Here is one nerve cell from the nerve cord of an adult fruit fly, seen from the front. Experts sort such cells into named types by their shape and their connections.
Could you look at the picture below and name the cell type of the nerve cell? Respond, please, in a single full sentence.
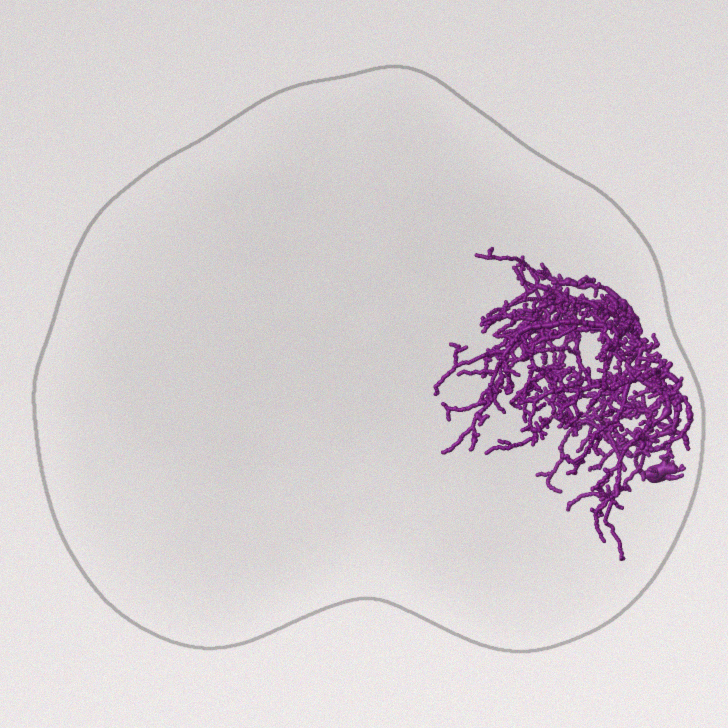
The cell type IN21A012 is the type of this nerve cell.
